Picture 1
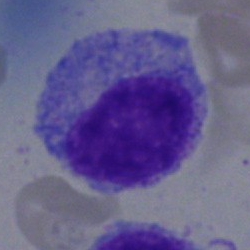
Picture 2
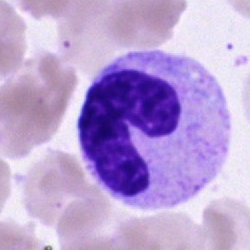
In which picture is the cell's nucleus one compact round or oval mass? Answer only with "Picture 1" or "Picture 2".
Picture 1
